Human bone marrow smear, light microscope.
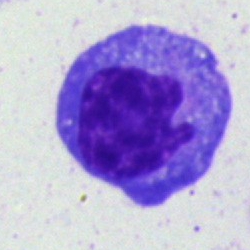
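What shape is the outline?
Roughly round, I'd say, though there is a small bulge at the bottom.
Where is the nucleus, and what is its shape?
It lies toward the left side of the cell and has an indentation on its right side.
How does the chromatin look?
Clumped, with darker and lighter patches.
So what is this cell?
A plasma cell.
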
